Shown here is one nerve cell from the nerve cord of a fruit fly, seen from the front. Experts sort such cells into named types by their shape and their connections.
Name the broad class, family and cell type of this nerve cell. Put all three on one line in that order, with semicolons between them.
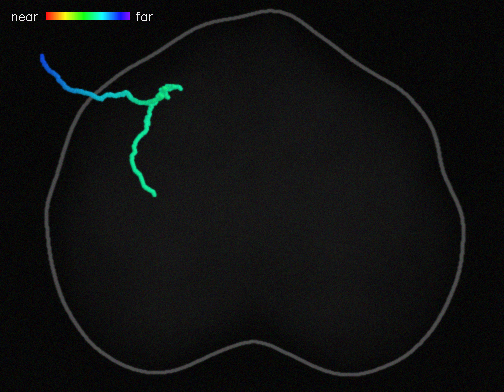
sensory neuron entering the nerve cord; class mechanosensory tactile; SNta03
